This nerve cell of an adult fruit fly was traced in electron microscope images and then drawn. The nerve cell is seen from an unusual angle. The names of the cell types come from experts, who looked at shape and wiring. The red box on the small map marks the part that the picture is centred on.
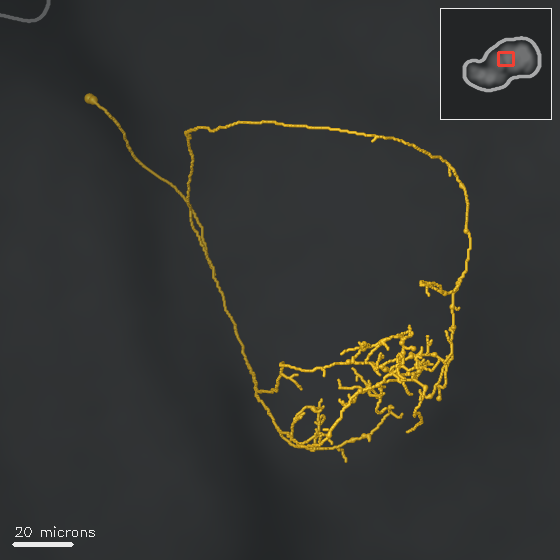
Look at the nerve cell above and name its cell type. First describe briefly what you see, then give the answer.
From left to right in the picture it spans about 130 microns. Dozens of branch ends can be seen. This is a central-brain intrinsic neuron. The cell type is CB1447.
